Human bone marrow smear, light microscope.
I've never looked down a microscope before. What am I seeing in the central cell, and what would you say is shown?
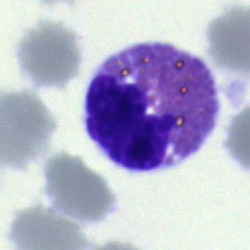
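Off-centre toward the left side of the cell lies the nucleus, its chromatin dense and dark purple. On the right half of the cell the cytoplasm is lilac-purple. Look in the upper and right cytoplasm for a few scattered round orange-red granules. This is an eosinophil.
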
